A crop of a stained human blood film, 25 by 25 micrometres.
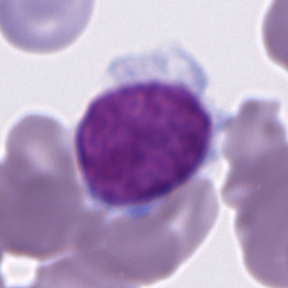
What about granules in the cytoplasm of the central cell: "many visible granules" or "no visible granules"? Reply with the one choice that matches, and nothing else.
No visible granules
